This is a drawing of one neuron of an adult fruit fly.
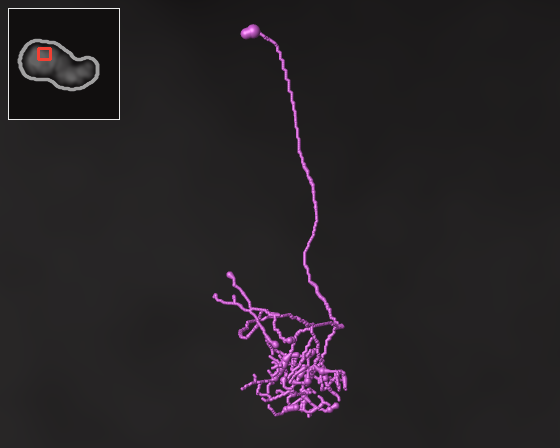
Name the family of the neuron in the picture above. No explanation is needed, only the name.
class CX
